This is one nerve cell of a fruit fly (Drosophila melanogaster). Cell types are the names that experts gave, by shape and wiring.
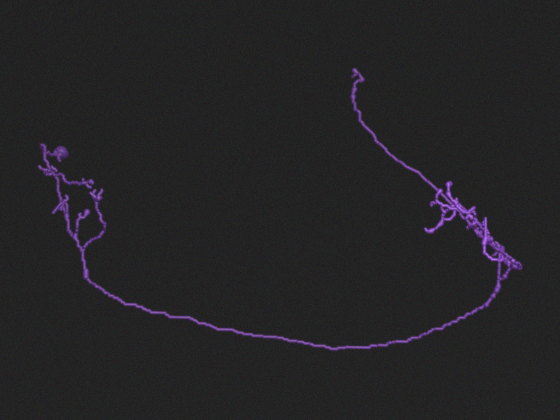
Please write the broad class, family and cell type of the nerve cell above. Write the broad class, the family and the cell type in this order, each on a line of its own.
central-brain intrinsic neuron
class Kenyon Cell
KCa'b'-ap1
